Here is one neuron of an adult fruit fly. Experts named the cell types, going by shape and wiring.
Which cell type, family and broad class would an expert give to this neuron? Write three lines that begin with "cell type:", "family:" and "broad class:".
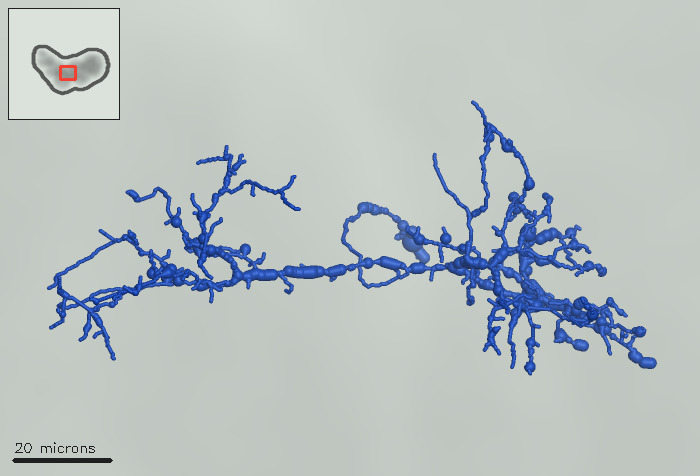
cell type: IN21A049
family: hemilineage 21A
broad class: nerve-cord intrinsic neuron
